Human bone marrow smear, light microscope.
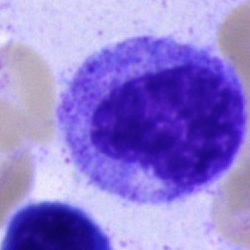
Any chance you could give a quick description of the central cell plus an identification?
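The nucleus is off-centre, displaced toward the right side of the cell. Its chromatin is dark purple and moderately condensed, with darker clumps. The cytoplasm is broadest on the left of the nucleus, and fine purple granules are scattered throughout it. The cell is a promyelocyte.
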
